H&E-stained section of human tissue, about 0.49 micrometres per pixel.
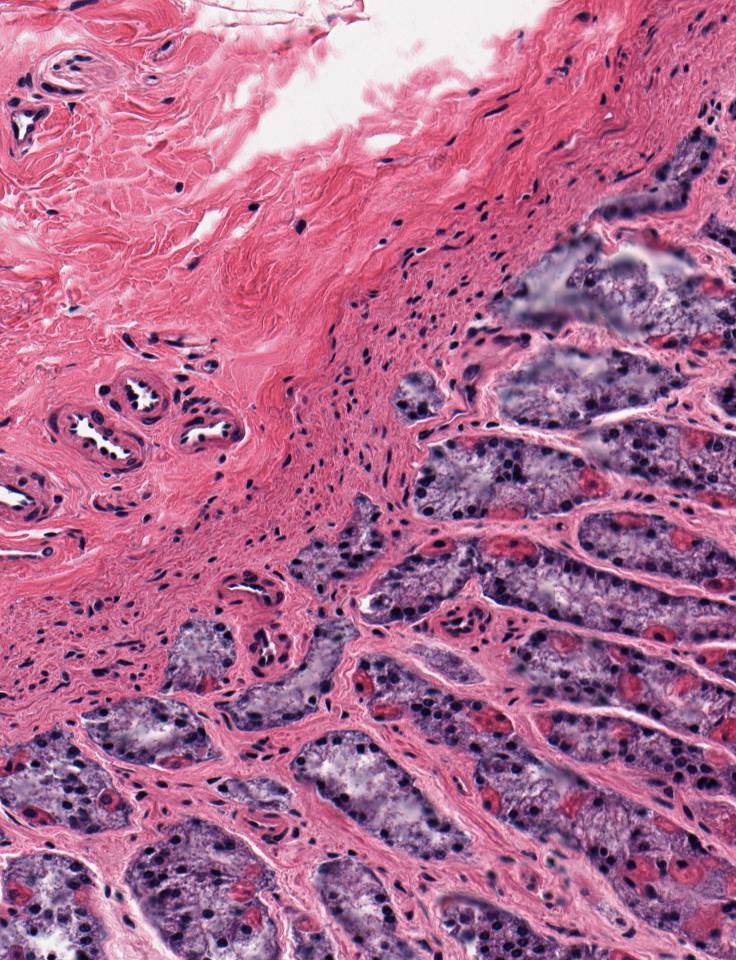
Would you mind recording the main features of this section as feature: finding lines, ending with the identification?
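Layout: dense pink fibrous tissue upper left; closely packed glands lower and right
Glands: elongated tubules, parallel to one another, running obliquely
Gland cells: mostly pale purple granular cytoplasm, small dark round nuclei
Stroma: thin pink fibrous strands between neighbouring glands
Name: stomach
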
